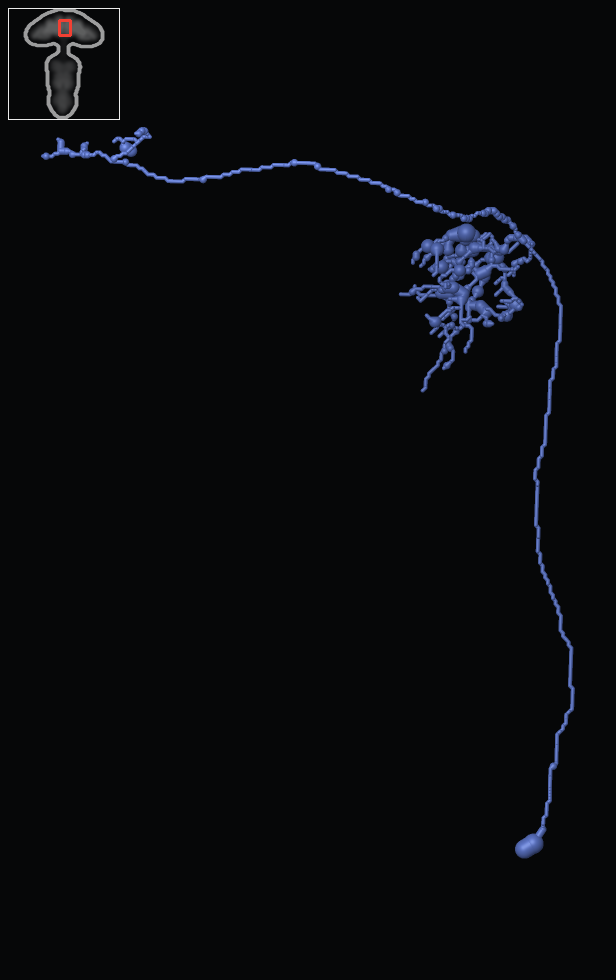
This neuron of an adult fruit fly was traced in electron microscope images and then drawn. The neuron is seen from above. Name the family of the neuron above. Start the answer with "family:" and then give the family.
family: class CX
